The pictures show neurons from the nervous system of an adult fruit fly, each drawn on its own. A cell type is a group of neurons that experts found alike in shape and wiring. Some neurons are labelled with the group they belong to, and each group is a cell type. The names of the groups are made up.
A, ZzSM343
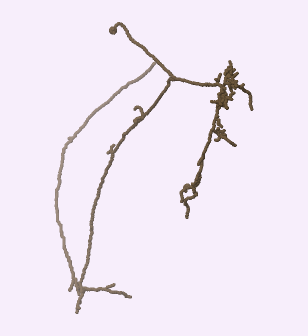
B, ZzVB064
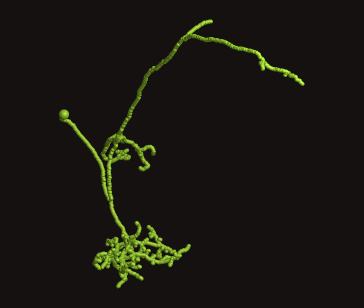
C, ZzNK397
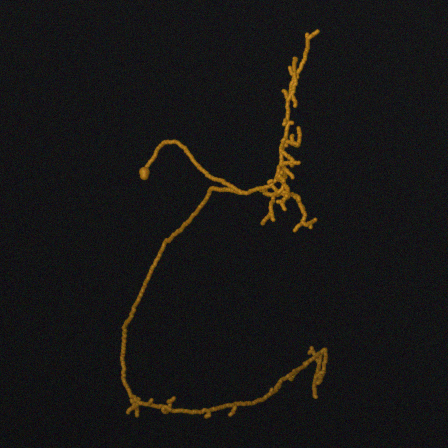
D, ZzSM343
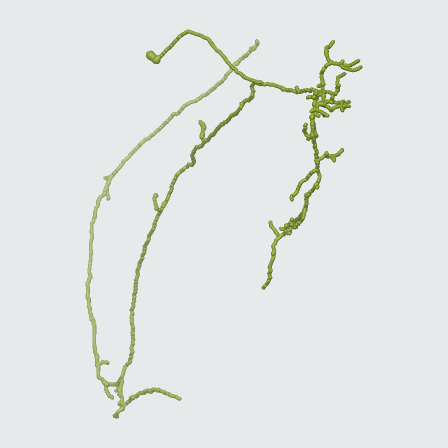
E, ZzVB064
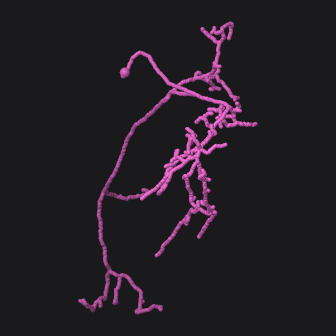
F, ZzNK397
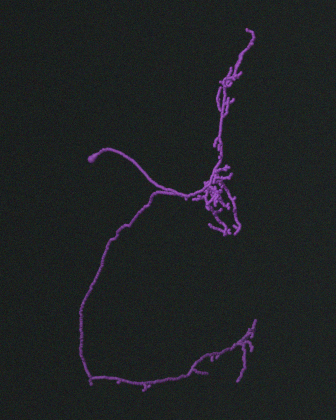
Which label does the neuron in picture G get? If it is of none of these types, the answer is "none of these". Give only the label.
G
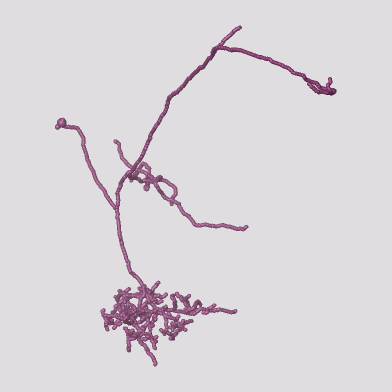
ZzVB064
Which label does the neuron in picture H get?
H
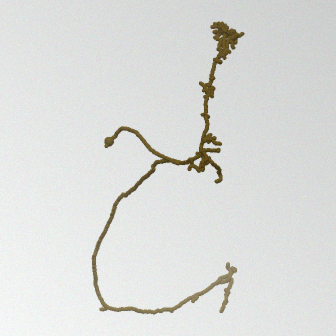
ZzNK397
